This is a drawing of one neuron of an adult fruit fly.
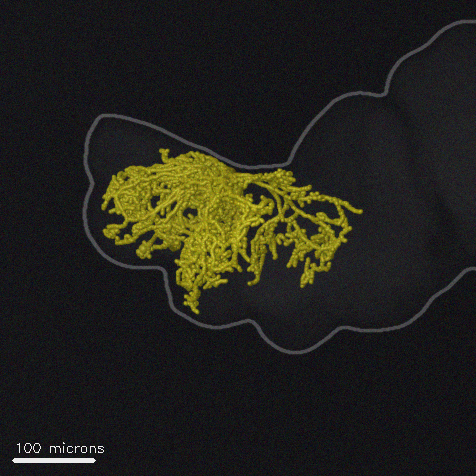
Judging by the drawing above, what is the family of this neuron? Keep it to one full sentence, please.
The family to which the neuron belongs is hemilineage 00A.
